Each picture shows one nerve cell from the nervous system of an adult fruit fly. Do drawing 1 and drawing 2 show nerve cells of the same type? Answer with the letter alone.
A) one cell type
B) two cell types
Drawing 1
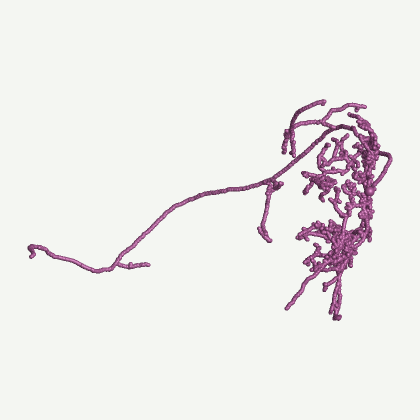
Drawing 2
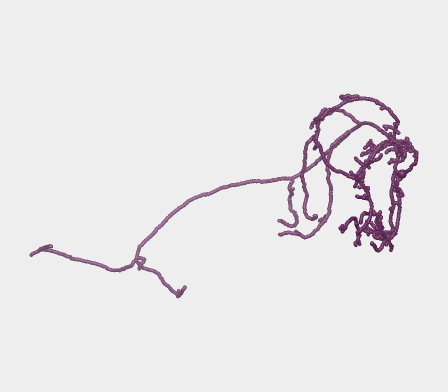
B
